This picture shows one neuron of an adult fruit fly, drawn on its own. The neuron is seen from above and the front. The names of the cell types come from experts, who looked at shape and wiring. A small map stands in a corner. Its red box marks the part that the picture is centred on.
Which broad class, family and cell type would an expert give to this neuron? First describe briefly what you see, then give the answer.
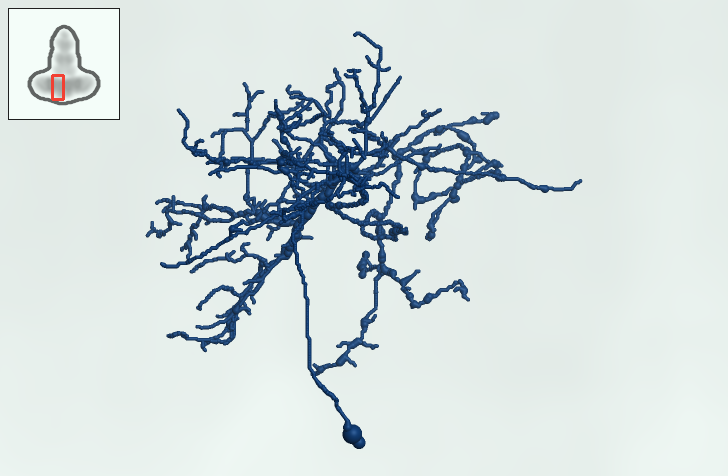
Its cell body lies at the bottom of the picture. The picture shows dozens of branch ends. It is a central-brain intrinsic neuron. The family is hemilineage CREa2_ventral. Its cell type is LAL029_a.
